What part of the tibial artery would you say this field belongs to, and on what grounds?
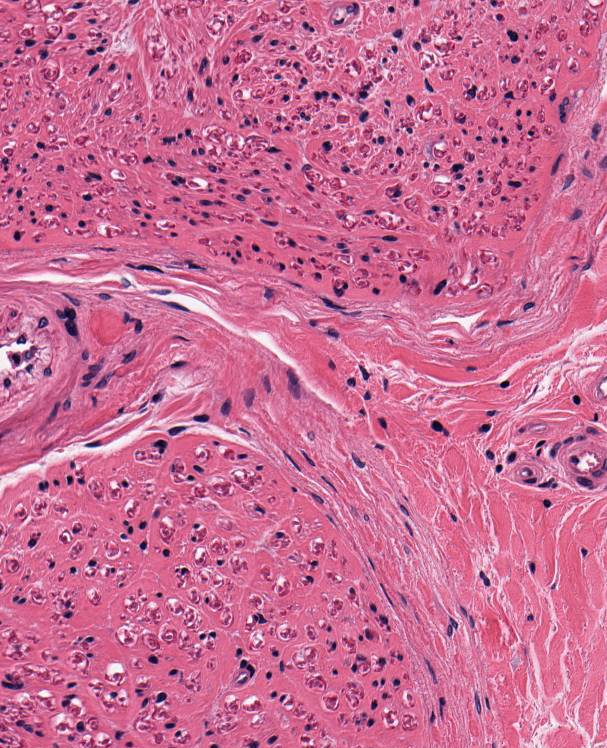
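Answer: peripheral nerve. Two large rounded compartments, upper half and lower left, are packed with small round profiles, each a pink centre ringed by a pale clear rim, with small dark nuclei between. A fibrous band with spindle-shaped nuclei runs across the middle, between the compartments.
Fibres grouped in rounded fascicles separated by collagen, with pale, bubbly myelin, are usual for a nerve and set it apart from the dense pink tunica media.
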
